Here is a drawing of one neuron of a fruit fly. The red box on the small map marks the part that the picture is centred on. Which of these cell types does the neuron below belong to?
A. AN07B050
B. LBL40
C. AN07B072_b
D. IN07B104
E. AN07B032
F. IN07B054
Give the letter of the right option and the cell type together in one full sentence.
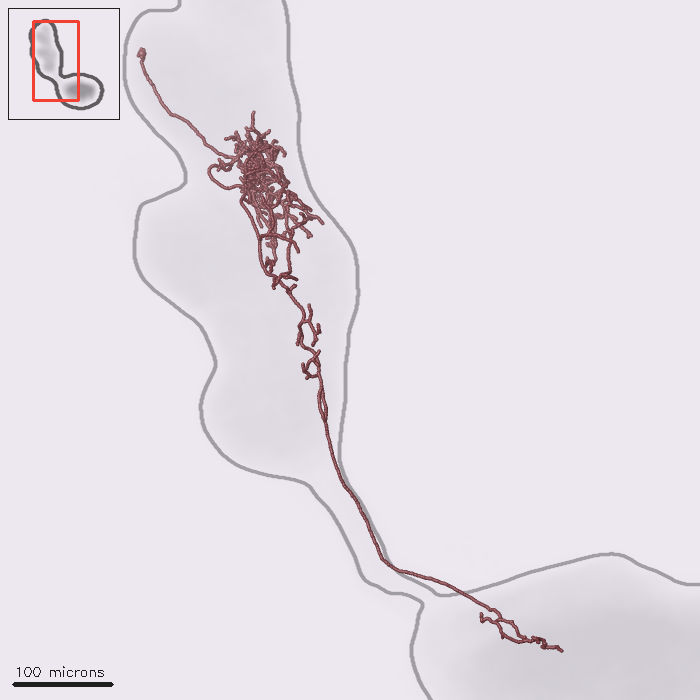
Option E, the cell type AN07B032, describes the neuron.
